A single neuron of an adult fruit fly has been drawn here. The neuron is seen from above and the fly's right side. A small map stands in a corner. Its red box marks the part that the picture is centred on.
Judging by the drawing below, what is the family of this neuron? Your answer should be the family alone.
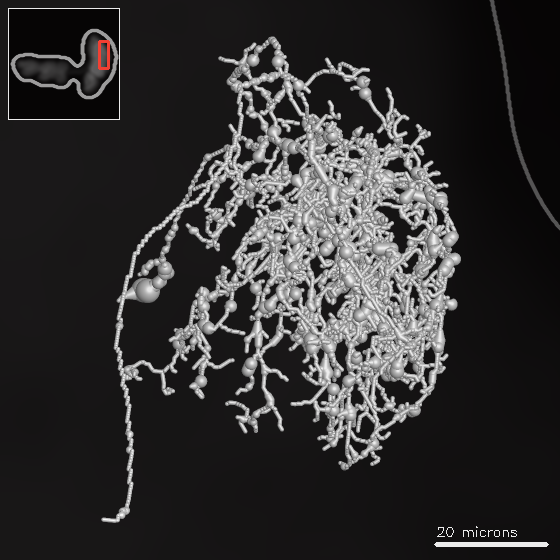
hemilineage VLPl&p2_lateral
